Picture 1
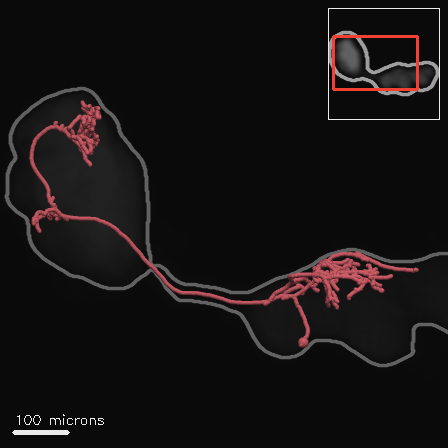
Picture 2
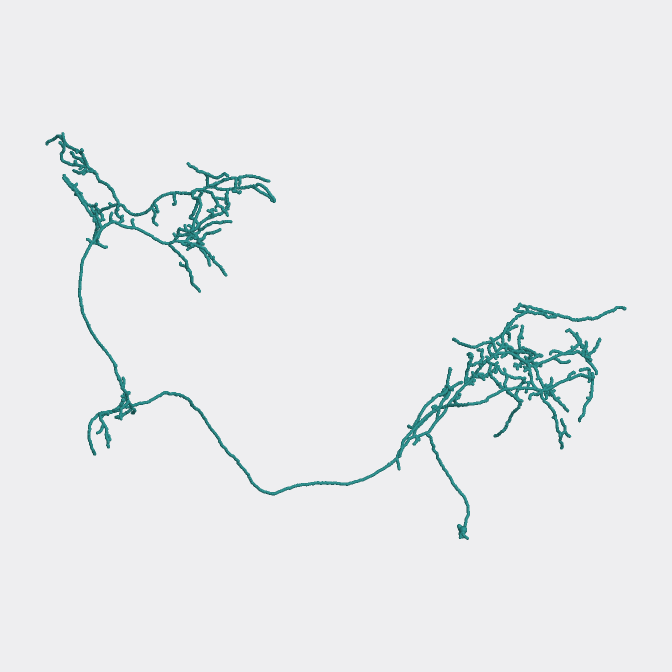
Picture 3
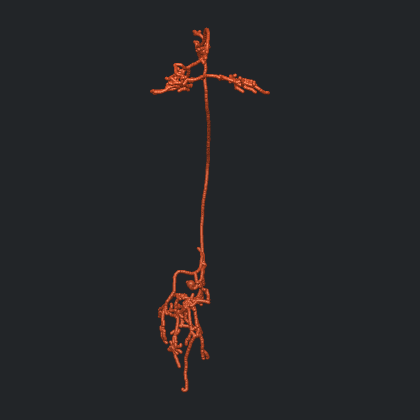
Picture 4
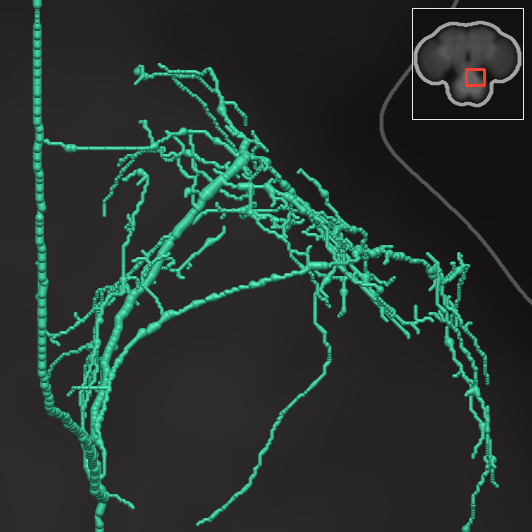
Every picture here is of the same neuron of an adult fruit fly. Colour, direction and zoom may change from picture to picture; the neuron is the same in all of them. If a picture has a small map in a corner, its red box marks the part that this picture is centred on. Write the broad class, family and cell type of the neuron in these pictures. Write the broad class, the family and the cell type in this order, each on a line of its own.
ascending neuron
hemilineage 27X
AN27X009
